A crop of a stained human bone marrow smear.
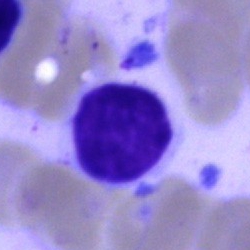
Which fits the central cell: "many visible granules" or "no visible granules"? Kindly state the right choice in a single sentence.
Not a single granule can be seen in its cytoplasm.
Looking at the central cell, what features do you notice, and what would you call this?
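Shape: smooth and roughly round. Nucleus: fills almost the whole cell, leaving at most a very thin rim of cytoplasm. Chromatin: dense, dark purple throughout. Nucleolus: none stands out. Name: lymphocyte.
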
